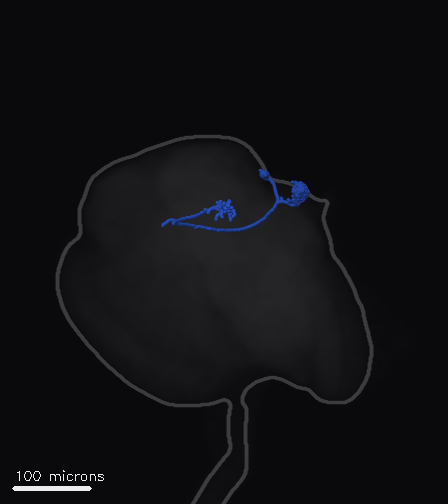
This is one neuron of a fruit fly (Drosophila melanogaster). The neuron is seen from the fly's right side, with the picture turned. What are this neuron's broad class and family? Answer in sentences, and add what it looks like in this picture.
Its broad class is central-brain intrinsic neuron. Its family is hemilineage ALad1. By the scale bar it is about 190 microns wide in this view. In this view it is wider than it is tall.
